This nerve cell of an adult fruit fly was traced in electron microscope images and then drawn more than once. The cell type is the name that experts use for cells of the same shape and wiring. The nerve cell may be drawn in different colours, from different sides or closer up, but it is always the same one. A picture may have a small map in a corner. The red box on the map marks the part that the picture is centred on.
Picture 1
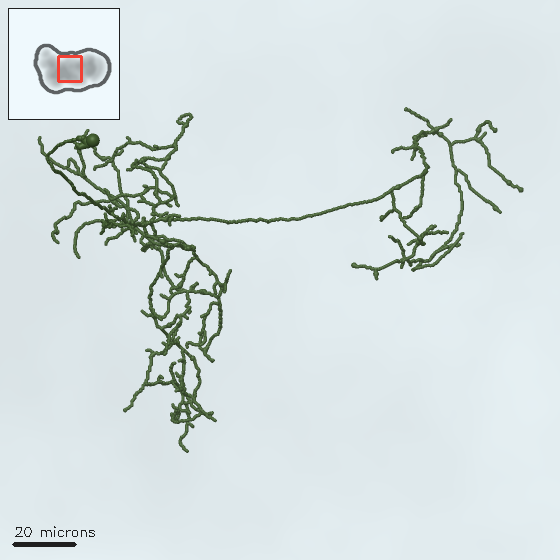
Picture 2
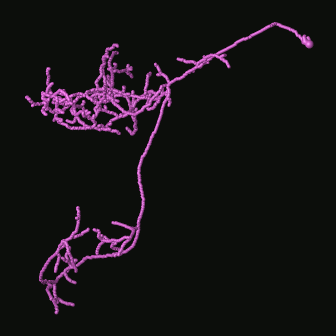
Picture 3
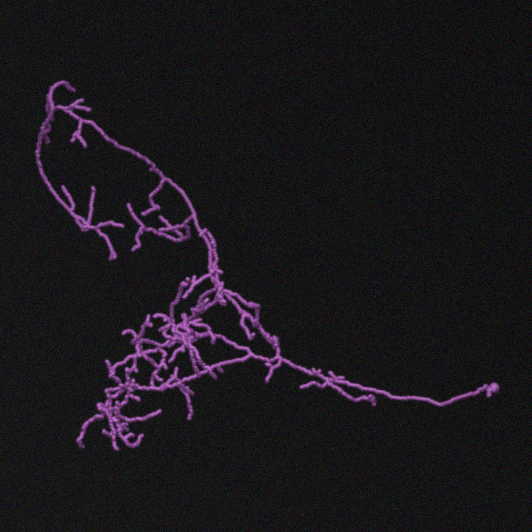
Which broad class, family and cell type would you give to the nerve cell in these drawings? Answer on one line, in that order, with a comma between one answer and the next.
central-brain intrinsic neuron, hemilineage VLPl&p1_posterior, CB3469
